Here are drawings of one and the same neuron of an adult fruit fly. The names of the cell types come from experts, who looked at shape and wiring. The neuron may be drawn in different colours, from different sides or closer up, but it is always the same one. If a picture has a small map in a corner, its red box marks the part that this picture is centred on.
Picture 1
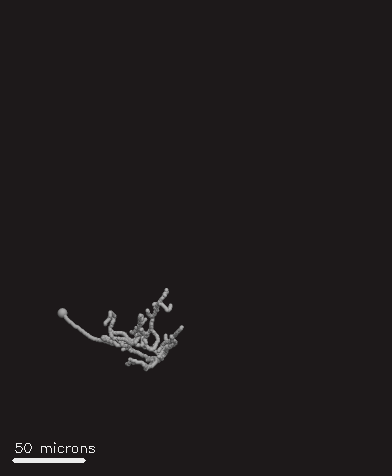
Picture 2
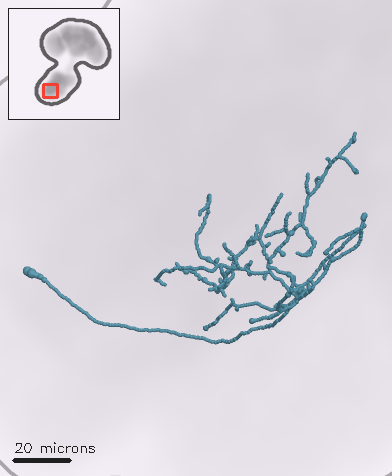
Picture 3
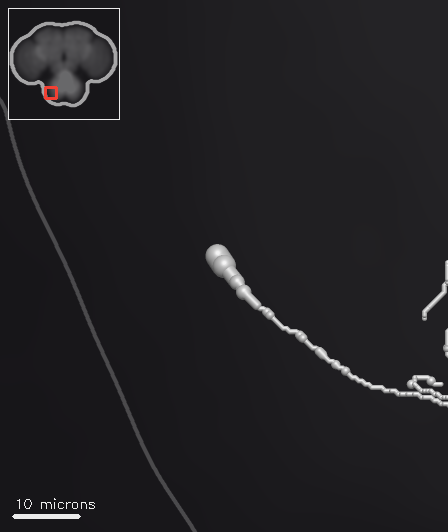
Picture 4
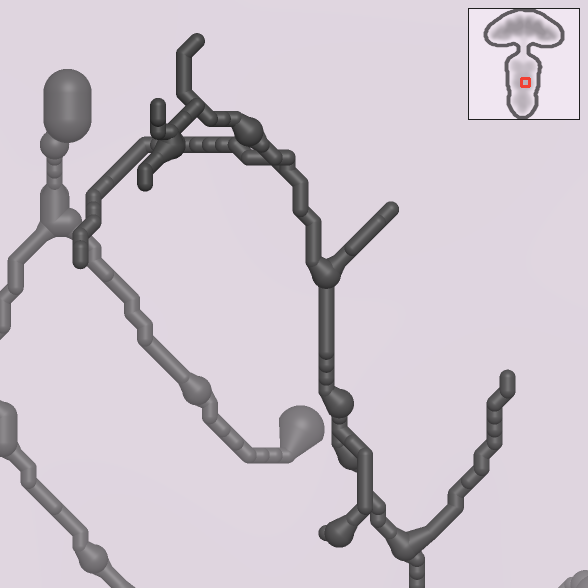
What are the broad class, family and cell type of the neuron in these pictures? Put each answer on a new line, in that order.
nerve-cord intrinsic neuron
hemilineage 01B
IN01B079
